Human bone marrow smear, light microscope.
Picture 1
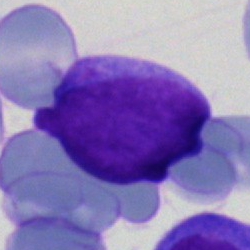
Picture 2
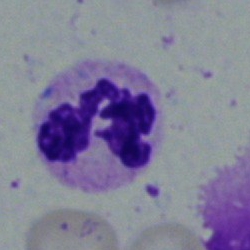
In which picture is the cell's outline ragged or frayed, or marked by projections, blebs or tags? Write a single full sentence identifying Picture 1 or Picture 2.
The cell whose outline is rough is the one in picture 1.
